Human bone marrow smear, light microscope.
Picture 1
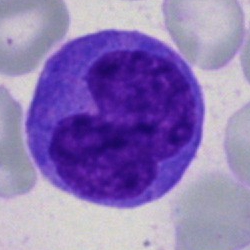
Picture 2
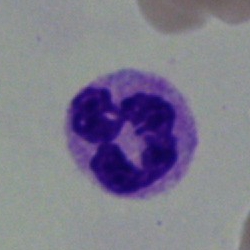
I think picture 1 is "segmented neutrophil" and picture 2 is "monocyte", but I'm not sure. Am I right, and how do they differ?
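The first picture shows a monocyte, and the second a segmented neutrophil. Both cells have a round, smooth outline, and neither shows vacuoles in its cytoplasm, so those points won't help you tell them apart. The chromatin is where they part: in the monocyte it is clumped into darker purple patches with paler areas between them, while the neutrophil's is dense and dark purple with coarse clumping. The monocyte's nucleus is indented by a notch on its upper left side and fills most of the cell, leaving a rim of cytoplasm.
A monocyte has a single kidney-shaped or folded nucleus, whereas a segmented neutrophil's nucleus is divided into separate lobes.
The monocyte's cytoplasm is stained blue.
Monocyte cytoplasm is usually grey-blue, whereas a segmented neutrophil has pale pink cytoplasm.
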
